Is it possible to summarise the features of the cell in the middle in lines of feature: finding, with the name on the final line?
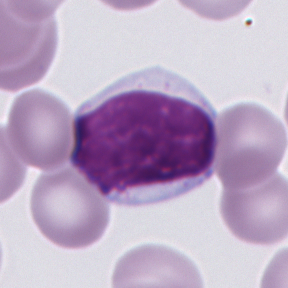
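Outline: smooth, no projections from the surface
Nucleus: oval, lying lengthwise from left to right across the cell
Chromatin: dense, dark purple, only a few faint paler streaks
Granules: none in the cytoplasm
Identity: large granular lymphocyte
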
